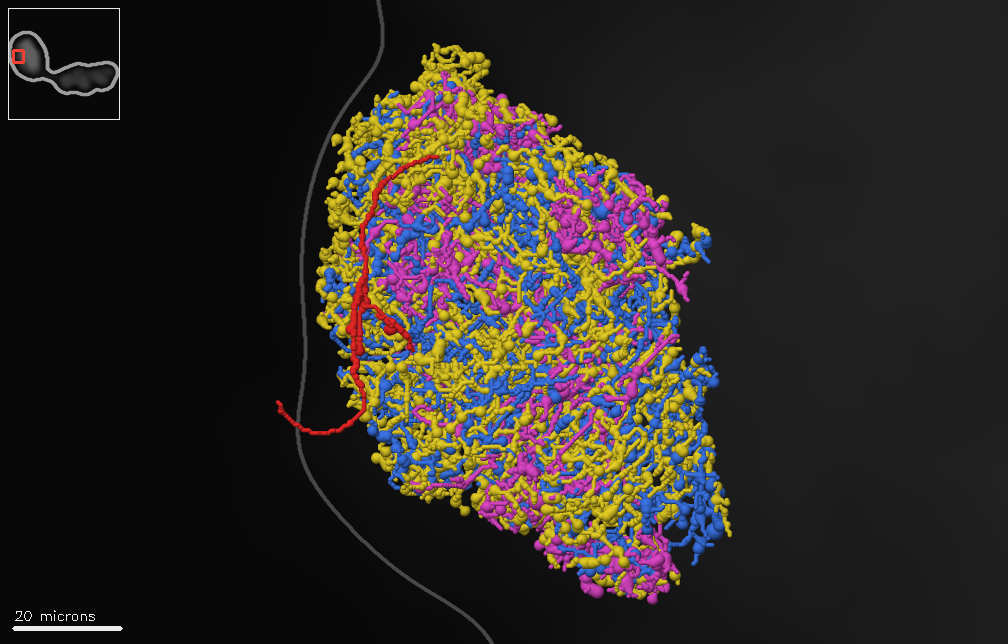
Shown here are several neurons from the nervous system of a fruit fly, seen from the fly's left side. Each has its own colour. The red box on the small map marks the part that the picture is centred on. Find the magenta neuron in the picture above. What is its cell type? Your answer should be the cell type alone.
lLN2P_a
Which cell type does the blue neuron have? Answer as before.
lLN2T_a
